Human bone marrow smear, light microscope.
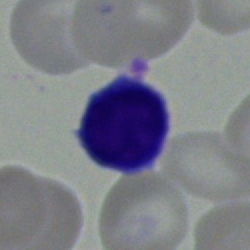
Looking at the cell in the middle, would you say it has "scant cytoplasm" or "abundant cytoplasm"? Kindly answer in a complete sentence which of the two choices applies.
What cytoplasm the cell has forms just a narrow rim.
